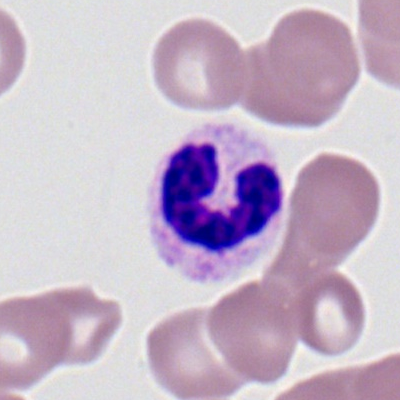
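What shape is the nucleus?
A single unsegmented curved band, shaped like a horseshoe, with its open side facing upward.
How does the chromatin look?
Dark purple and coarsely clumped.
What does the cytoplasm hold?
Fine, small pinkish-violet granules.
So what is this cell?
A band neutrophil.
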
